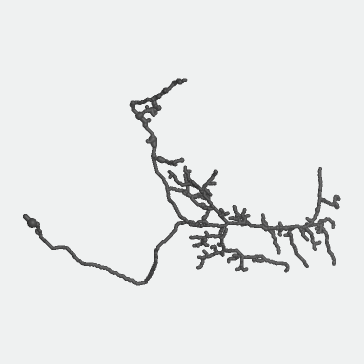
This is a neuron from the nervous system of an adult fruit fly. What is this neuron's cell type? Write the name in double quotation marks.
"IN14A082"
